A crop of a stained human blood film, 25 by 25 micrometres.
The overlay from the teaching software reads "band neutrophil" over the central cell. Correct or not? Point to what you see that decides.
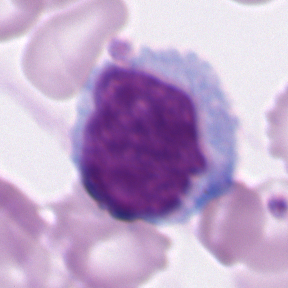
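The cell is about 16 micrometres across, with many fine small bumps along its irregular outline. Its nucleus, about 14 by 11 micrometres, fills about 60% of the cell's area, and the chromatin is dark purple and coarsely clumped. The cytoplasm is pale blue without distinct granules, and a small purple-stained body touches the top edge. Only the clumped chromatin leans toward band neutrophil.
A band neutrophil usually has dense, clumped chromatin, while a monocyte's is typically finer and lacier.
The cytoplasm argues against band neutrophil, being blue with no granules.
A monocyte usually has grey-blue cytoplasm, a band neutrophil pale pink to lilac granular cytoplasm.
Size favours monocyte.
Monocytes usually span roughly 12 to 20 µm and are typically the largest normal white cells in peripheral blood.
So band neutrophil doesn't fit: this is a monocyte.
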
